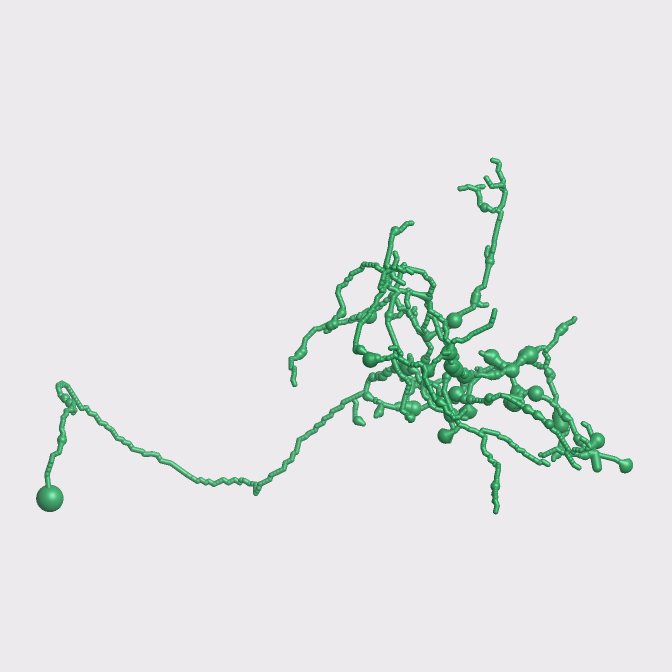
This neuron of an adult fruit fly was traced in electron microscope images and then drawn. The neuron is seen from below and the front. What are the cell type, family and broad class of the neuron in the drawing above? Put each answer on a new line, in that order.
CB1824
hemilineage ALl1_dorsal
central-brain intrinsic neuron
